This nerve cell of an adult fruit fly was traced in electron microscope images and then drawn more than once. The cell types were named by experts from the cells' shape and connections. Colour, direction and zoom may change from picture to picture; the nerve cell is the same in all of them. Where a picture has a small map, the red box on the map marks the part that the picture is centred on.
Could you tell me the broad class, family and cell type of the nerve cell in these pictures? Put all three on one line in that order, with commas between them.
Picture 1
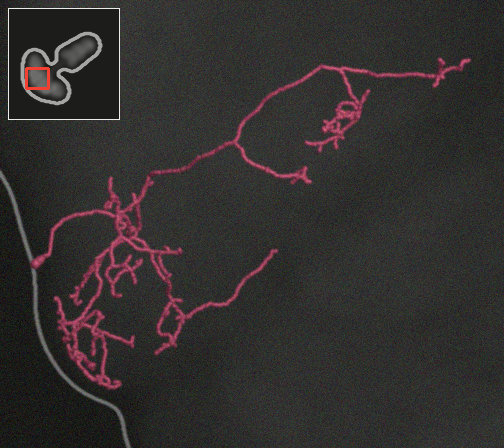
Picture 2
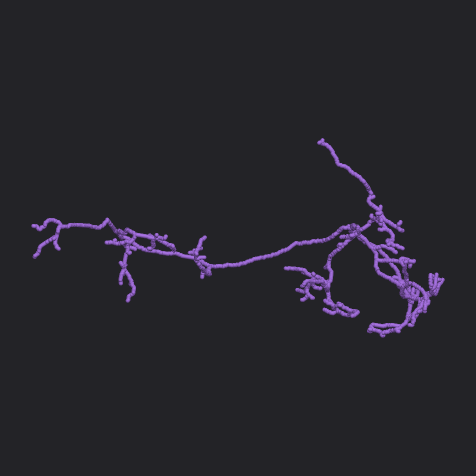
central-brain intrinsic neuron, hemilineage CREa2_ventral, CRE014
